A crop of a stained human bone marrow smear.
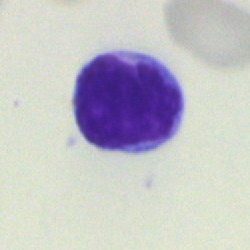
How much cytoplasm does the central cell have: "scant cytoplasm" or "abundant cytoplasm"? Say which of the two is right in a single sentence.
What surrounds the nucleus is a narrow rim of cytoplasm.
